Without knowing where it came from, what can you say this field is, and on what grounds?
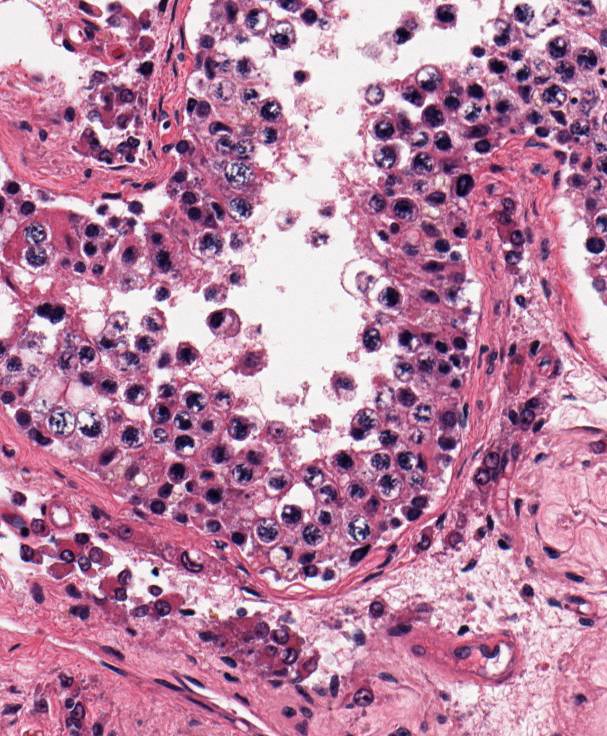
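Mostly, you are seeing a seminiferous tubule. A large tubule, its lining several cells deep around a central lumen, fills most of the upper and central field. Many large round cells in that lining have coarse, thread-like, clumped chromatin.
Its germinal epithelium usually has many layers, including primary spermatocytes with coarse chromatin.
The lumen here is mostly empty, holding only scattered detached rounded cells.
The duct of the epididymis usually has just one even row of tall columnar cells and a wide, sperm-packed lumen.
The many-layered lining and nearly empty lumen here set it apart.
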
